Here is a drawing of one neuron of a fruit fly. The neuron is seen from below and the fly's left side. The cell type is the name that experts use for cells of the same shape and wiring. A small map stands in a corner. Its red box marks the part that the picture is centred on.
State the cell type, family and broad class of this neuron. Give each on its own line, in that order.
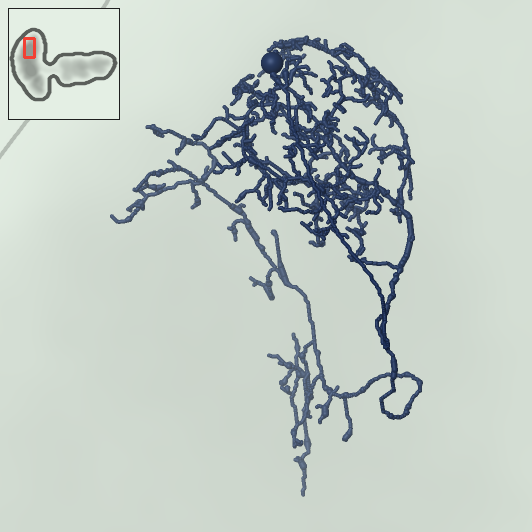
LHPV2h1
hemilineage LHl4_posterior
central-brain intrinsic neuron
